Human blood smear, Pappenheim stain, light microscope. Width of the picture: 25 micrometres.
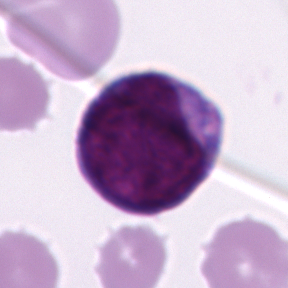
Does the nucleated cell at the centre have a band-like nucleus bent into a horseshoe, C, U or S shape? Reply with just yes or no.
No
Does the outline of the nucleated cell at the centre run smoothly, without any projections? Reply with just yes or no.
Yes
